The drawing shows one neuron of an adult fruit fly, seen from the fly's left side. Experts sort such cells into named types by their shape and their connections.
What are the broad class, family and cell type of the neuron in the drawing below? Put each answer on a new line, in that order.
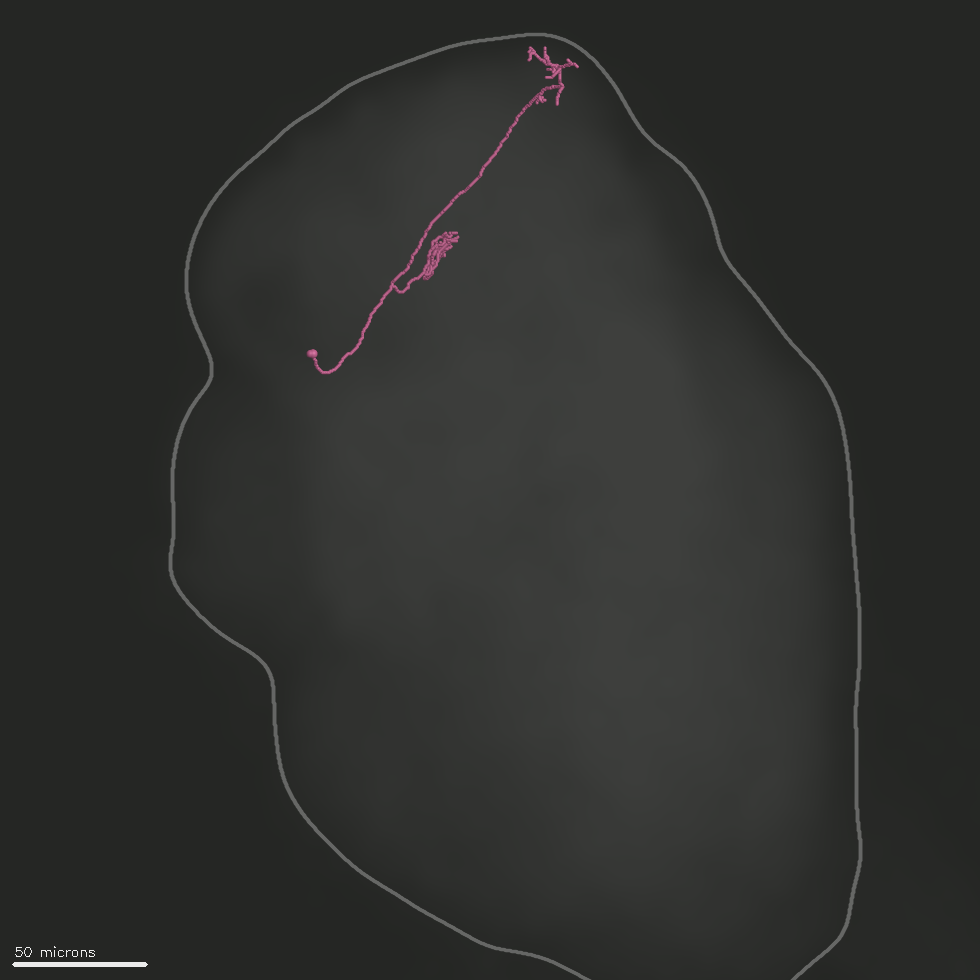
central-brain intrinsic neuron
hemilineage AOTUv4_ventral
FB9B_a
